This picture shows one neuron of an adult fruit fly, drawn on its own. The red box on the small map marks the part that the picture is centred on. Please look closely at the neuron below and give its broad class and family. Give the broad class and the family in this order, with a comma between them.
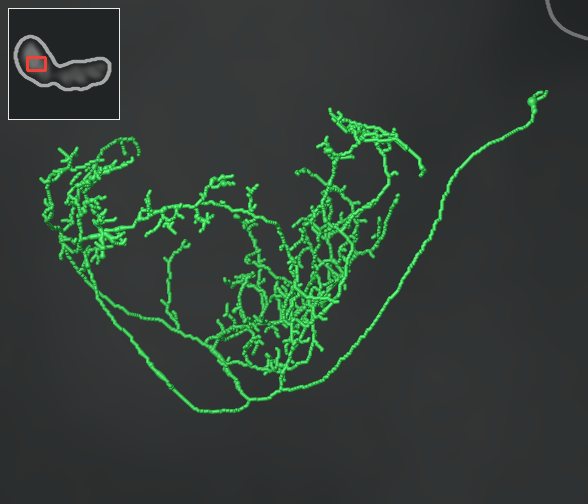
central-brain intrinsic neuron, hemilineage VLPp1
